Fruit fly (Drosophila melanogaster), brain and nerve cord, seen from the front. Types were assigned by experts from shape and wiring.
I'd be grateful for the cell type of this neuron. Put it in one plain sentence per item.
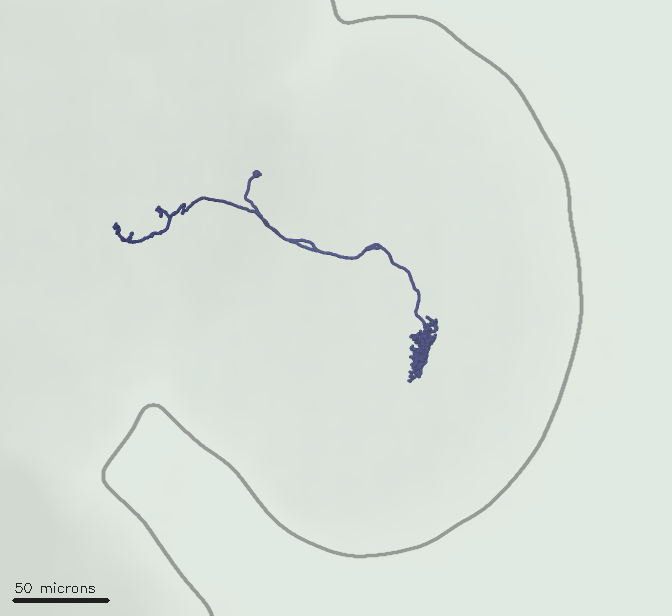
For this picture: The cell type is LPC1.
